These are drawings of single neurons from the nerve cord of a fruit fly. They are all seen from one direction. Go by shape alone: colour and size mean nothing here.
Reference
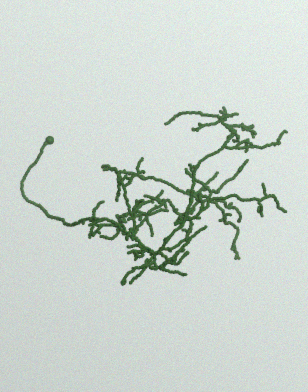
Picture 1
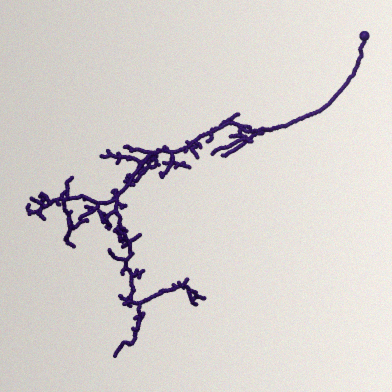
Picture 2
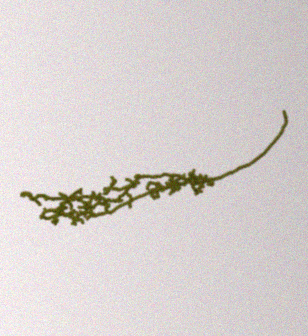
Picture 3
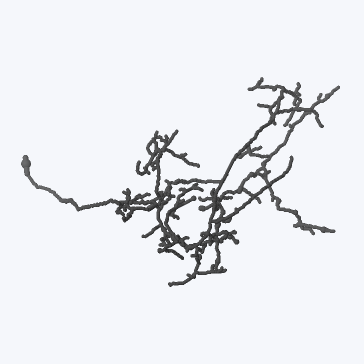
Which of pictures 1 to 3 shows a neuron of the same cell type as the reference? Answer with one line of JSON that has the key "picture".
{"picture": 3}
